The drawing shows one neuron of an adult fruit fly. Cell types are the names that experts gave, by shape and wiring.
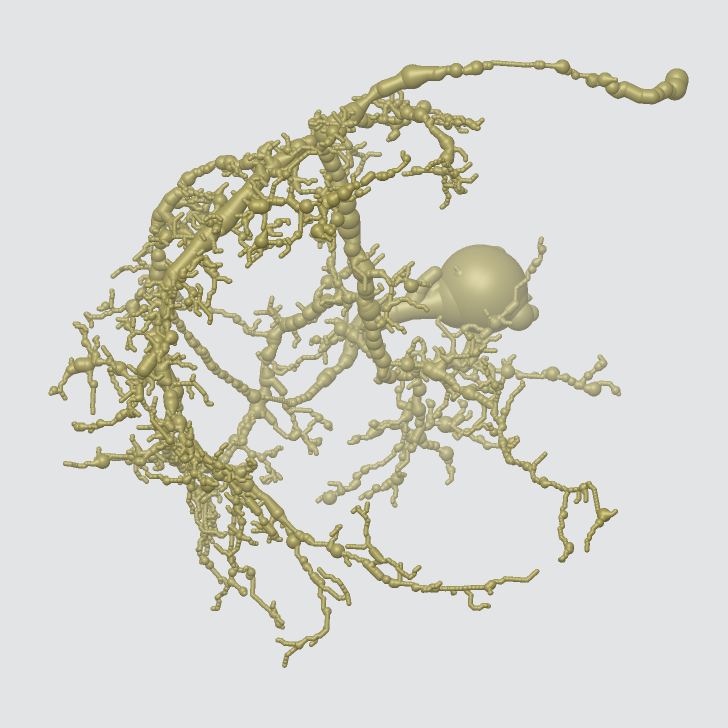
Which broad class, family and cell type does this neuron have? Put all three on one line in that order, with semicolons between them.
motor neuron of the nerve cord; hemilineage 20B.21B.22B; Sternal posterior rotator MN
